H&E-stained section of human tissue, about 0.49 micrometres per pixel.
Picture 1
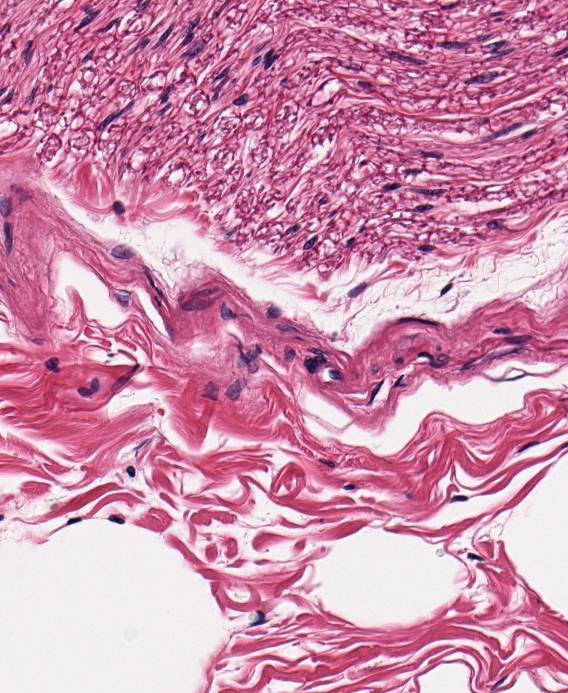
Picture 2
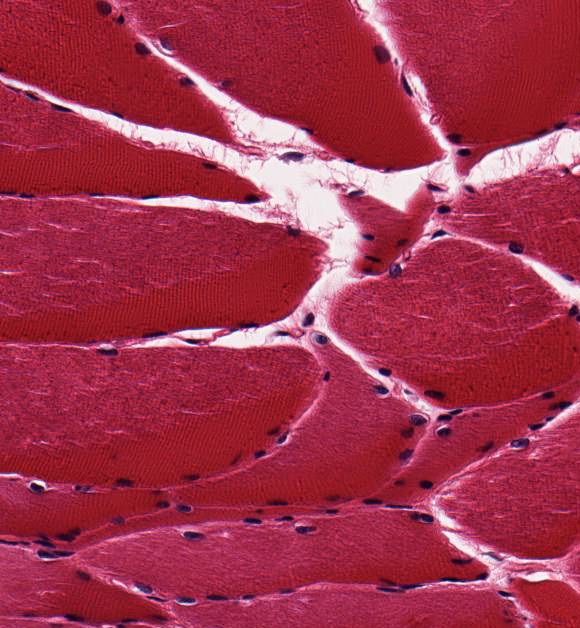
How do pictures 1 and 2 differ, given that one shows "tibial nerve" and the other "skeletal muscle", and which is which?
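Picture 1: tibial nerve. Picture 2: skeletal muscle. Tibial nerve: fibres in upper left cut across, bubbly and vacuolated. Nuclei within fascicle small, dark, elongated. Thin band of flattened cells with elongated nuclei along lower border of fascicle. Large empty rounded fat-cell spaces at bottom of field. Skeletal muscle: fine cross-striations across the length of the fibres. Fibre cytoplasm deep, even red-pink. Many small, dark, oval nuclei per fibre, strung along the margins, not central. Difference: nerve nuclei elongated and within the fascicle; muscle nuclei oval and at fibre edges.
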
